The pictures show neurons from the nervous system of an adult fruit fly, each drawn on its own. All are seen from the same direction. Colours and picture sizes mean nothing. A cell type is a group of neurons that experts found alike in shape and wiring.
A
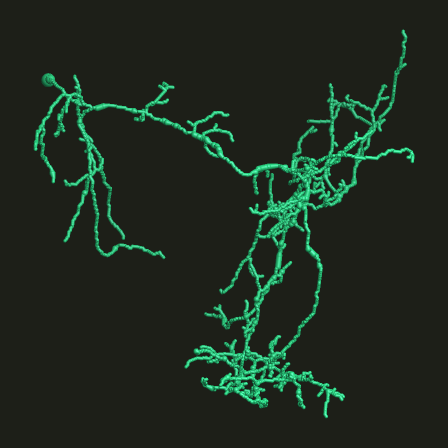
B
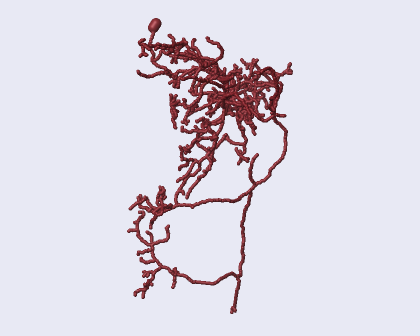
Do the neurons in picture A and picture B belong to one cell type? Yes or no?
no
